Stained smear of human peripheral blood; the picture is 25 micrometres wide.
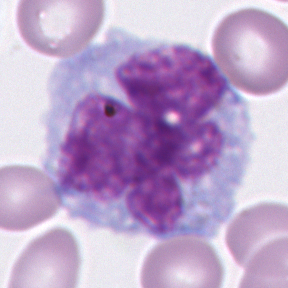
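Monocyte in a stained smear of peripheral blood. Notice how its nucleus is folded into lobes that stay broadly joined to one another, and find the single tiny dark dot on the nucleus's upper-left part. The cytoplasm shows no distinct granules, while the cell outline is slightly irregular and frayed at the edge.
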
